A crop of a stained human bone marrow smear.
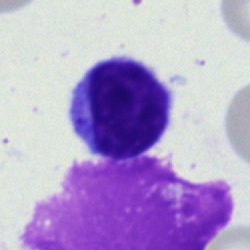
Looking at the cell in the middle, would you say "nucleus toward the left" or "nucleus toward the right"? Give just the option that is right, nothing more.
Nucleus toward the right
